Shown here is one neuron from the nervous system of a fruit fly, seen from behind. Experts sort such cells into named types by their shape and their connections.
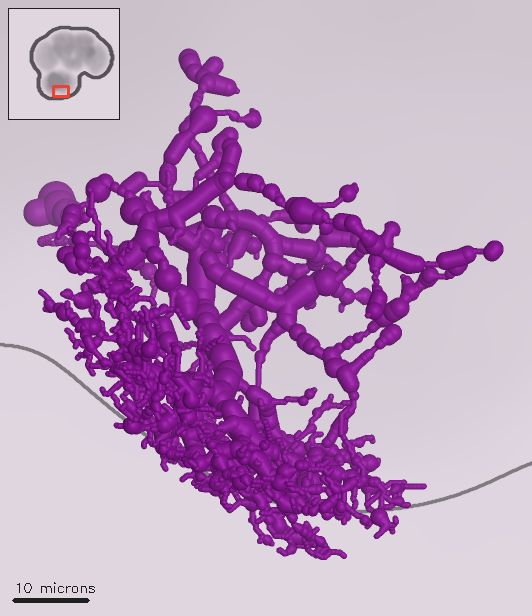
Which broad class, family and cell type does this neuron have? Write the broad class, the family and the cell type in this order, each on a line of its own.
nerve-cord intrinsic neuron
hemilineage 13B
IN13B014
